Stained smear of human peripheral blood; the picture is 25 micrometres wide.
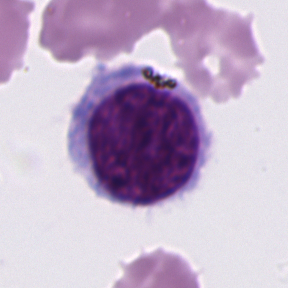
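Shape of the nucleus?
Round, about 11 by 10 micrometres, filling about 70% of the cell's area; no indentation, no lobes.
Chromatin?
Dark purple, coarsely clumped, with paler strands between the clumps.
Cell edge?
Short, fine hair-like projections stick out; the pale blue cytoplasmic rim is widest on the left; cell about 13 micrometres across.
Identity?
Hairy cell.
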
